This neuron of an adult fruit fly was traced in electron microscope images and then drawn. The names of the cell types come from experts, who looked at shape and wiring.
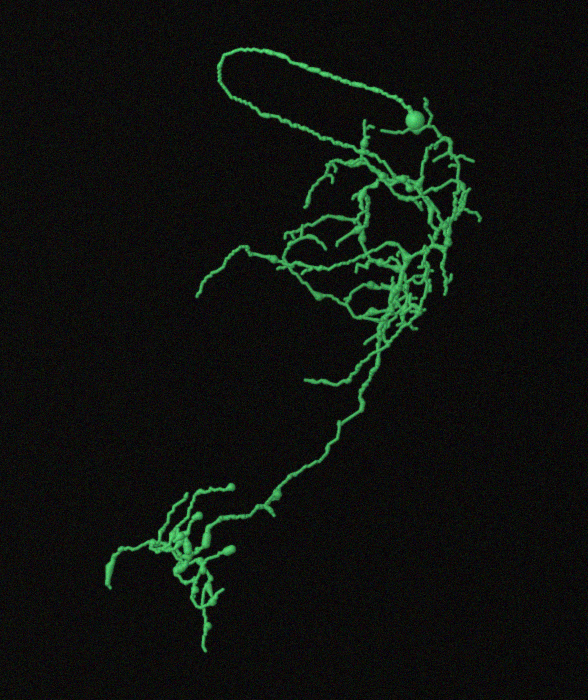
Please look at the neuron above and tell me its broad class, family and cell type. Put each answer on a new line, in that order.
central-brain intrinsic neuron
hemilineage VPNl&d1_dorsal
LHAV5a1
